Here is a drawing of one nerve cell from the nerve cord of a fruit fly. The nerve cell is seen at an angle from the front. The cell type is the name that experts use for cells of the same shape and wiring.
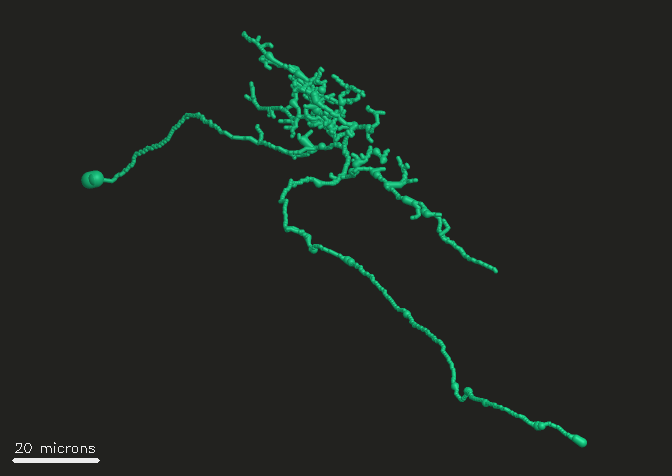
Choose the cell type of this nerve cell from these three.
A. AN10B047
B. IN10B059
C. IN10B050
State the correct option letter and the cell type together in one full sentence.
What option C names, IN10B050, is the cell type of the nerve cell.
